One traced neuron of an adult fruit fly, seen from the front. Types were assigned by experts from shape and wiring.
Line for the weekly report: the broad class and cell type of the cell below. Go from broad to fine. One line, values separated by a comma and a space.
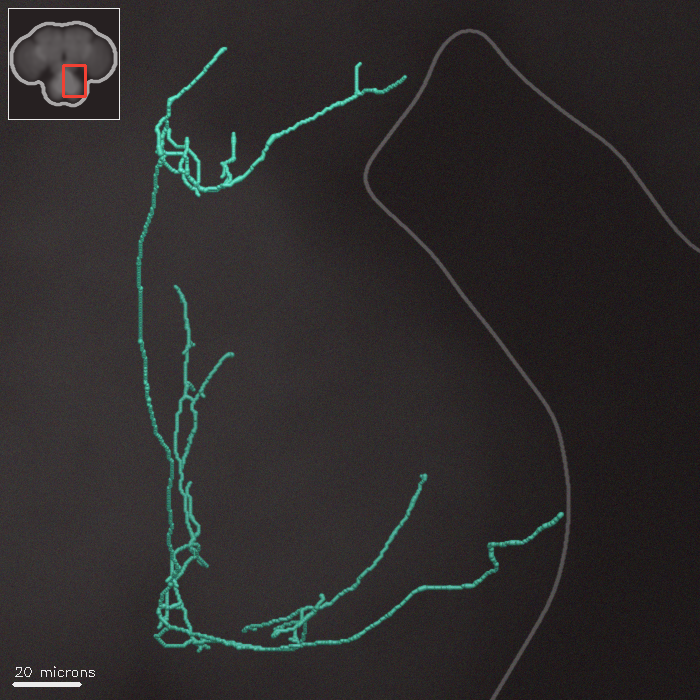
sensory neuron ascending to the brain, SAxx02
